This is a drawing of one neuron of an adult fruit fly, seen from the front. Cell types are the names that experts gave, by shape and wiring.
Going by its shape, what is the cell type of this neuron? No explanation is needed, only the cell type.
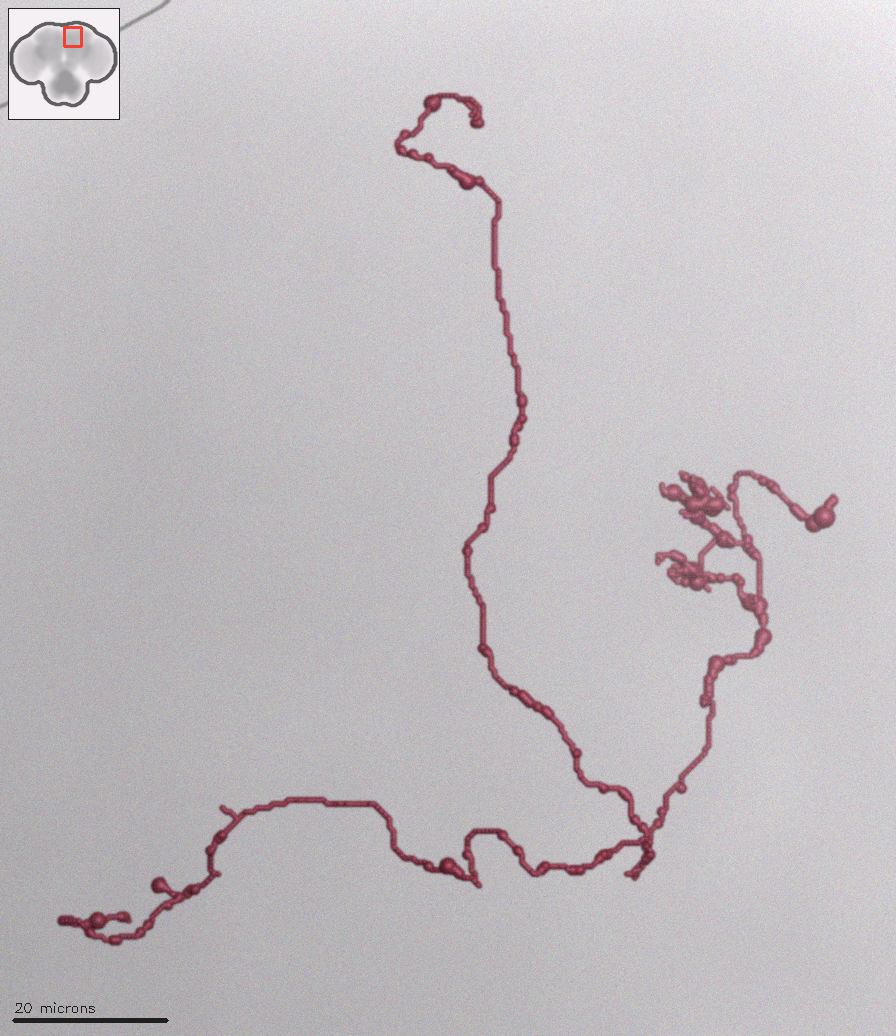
KCab-m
